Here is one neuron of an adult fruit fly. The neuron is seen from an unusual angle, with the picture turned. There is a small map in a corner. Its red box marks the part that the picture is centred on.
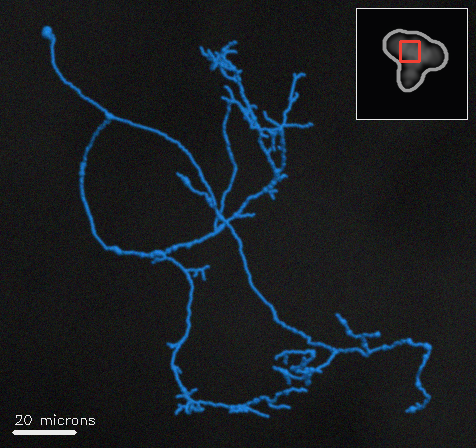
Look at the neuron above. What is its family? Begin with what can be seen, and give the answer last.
The cell body can be seen at the upper left of the picture. From top to bottom in the picture it spans about 130 microns. The picture shows dozens of branch ends. This is a central-brain intrinsic neuron. Its family is hemilineage AOTUv3_dorsal.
